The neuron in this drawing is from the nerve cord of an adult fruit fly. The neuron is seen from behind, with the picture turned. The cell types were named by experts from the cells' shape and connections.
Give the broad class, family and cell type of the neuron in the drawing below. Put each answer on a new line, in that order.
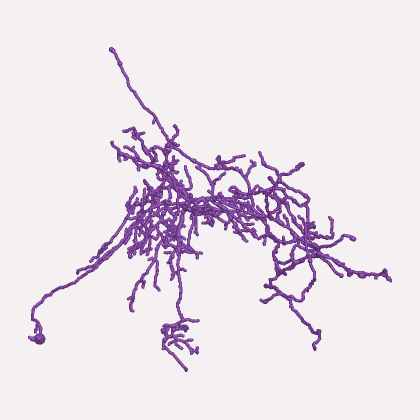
nerve-cord intrinsic neuron
hemilineage 06B
IN06B054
